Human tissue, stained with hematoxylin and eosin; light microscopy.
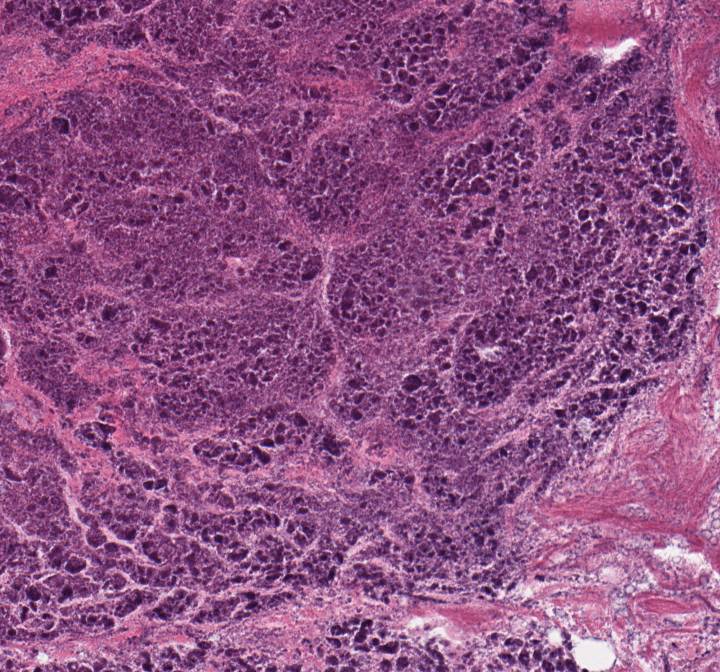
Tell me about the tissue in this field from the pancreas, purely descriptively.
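Densely cellular, dark purple tissue in large irregular nests occupies most of the field. Thin, branching pink fibrous septa separate the nests. Their cells are crowded, with dark-staining nuclei and scant cytoplasm. Denser pink collagenous stroma lies along the right edge and lower right corner.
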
